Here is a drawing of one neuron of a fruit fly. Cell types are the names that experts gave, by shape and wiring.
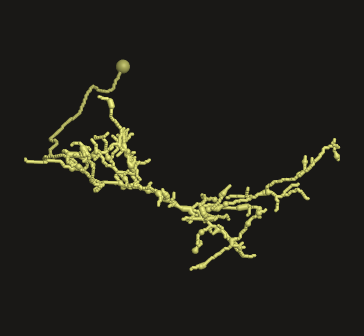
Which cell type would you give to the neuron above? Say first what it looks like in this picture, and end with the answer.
The picture shows dozens of branch ends. In this view it is wider than it is tall. This is a nerve-cord intrinsic neuron. Its cell type is IN09A074.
